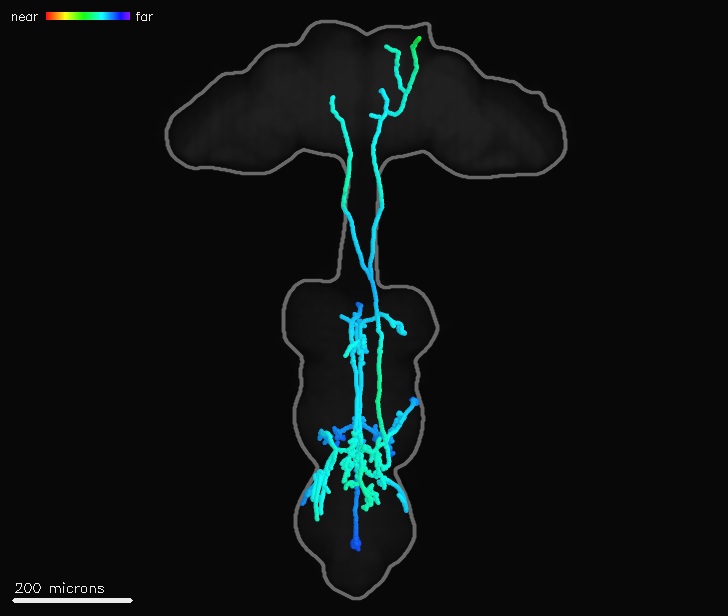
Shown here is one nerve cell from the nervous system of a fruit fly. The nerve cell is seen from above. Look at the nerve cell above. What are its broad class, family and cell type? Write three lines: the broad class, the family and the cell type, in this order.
ascending efferent neuron
hemilineage 00B
EA00B007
